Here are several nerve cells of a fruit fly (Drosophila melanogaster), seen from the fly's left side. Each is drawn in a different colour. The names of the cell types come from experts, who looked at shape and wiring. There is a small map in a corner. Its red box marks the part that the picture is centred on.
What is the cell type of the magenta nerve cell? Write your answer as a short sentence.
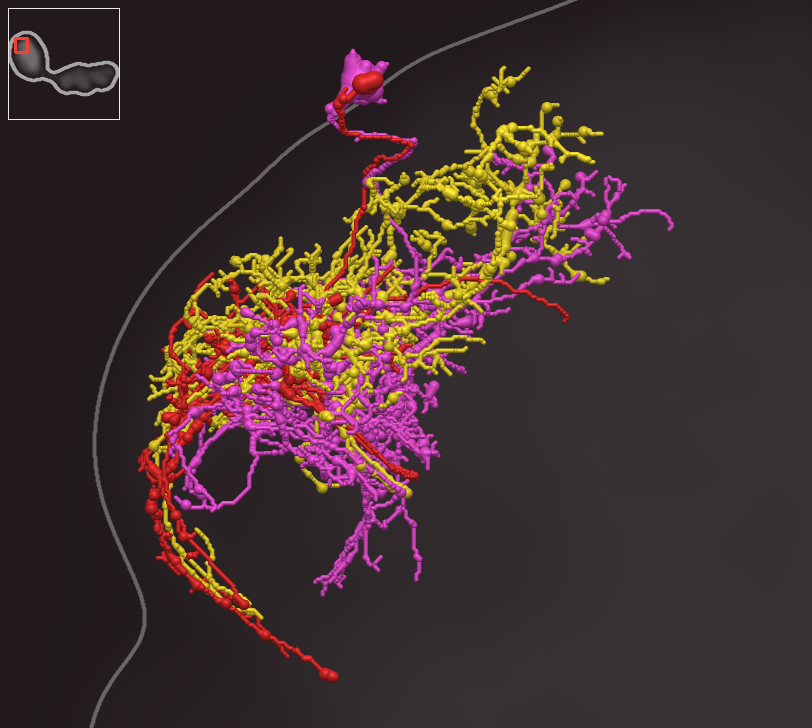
The cell type is SMP114.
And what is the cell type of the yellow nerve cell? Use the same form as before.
The cell type is SMP116.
